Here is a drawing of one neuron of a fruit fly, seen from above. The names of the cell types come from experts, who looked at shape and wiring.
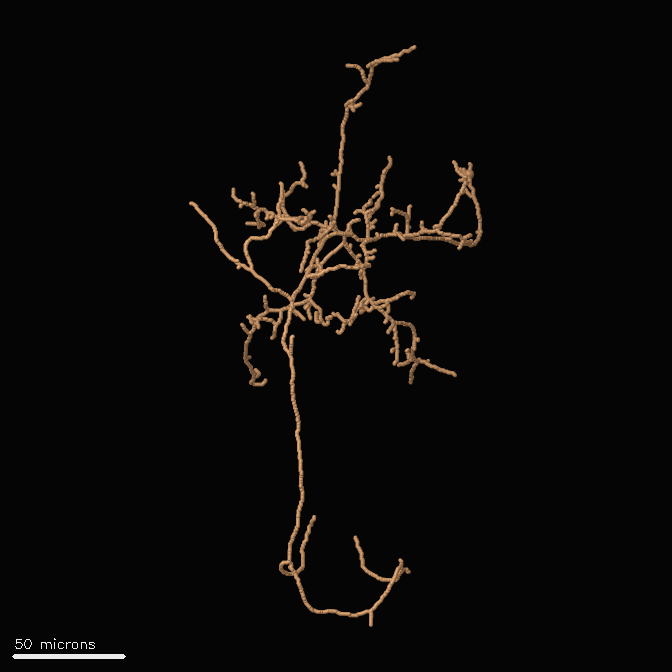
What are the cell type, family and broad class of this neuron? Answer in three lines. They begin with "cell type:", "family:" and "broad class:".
cell type: IN08B051_b
family: hemilineage 08B
broad class: nerve-cord intrinsic neuron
